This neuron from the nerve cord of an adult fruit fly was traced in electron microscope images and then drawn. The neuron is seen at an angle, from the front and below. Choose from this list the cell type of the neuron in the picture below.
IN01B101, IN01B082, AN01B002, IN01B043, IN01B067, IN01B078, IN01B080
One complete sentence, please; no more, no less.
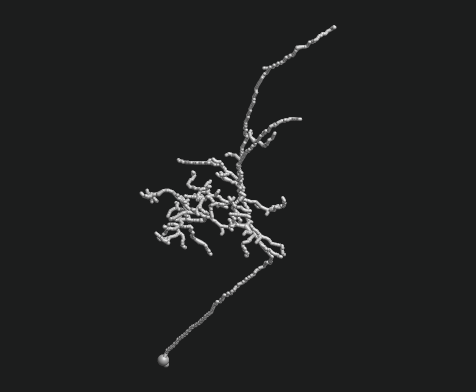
The neuron has IN01B101 as its cell type.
